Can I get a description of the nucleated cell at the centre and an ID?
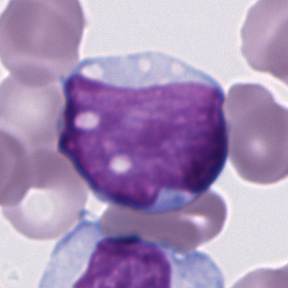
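Above the nucleus the cytoplasm is at its widest, and several small round clear vacuoles lie there. The upper border of the nucleus runs nearly straight across the cell. Within the nucleus are two sharply outlined round clear spots. This cell is a myeloblast.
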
